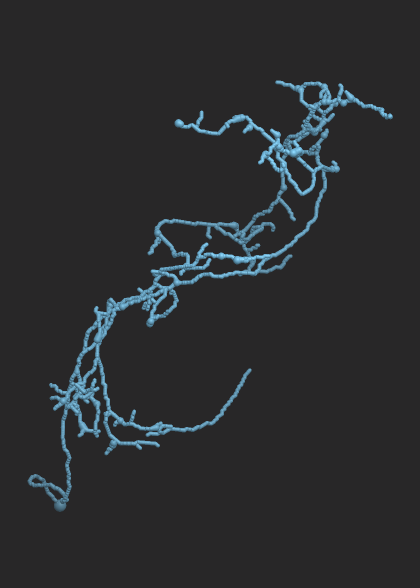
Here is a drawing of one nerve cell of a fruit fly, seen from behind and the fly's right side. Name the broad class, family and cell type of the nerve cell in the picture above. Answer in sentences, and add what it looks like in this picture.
It is a central-brain intrinsic neuron. The family is hemilineage LHa1. Its cell type is SLP115. The cell body can be seen at the lower left of the picture. Dozens of branch ends can be seen.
